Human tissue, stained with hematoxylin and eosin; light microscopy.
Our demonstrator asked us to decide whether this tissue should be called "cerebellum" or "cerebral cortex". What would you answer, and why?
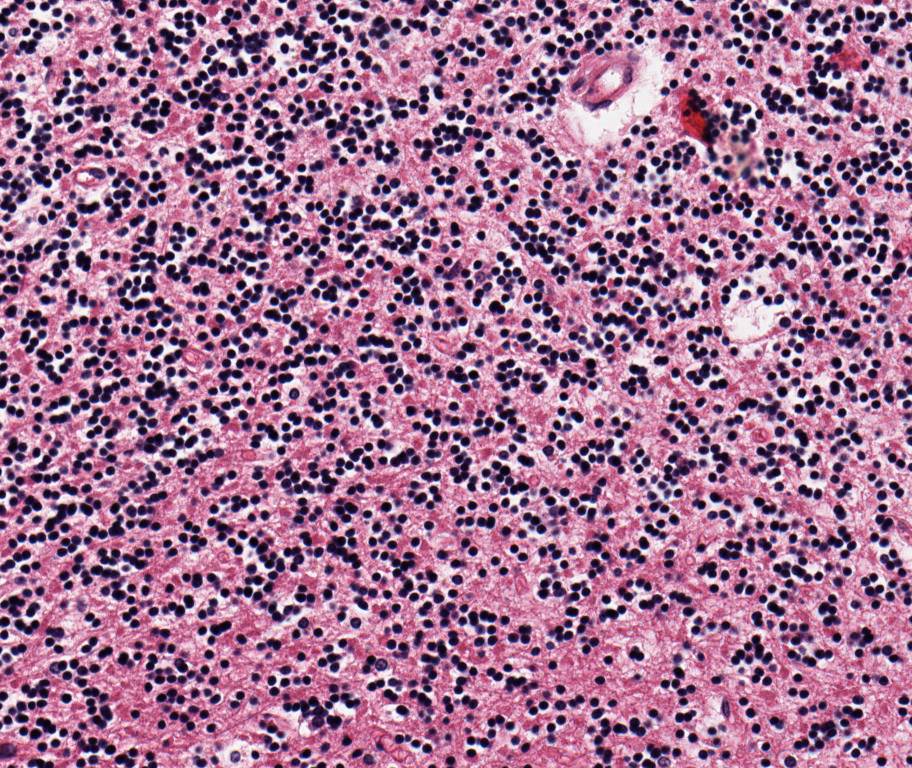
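This is cerebellum. Small, round, darkly stained nuclei with almost no visible cytoplasm are densely packed and fill the whole field evenly, with no layering or border.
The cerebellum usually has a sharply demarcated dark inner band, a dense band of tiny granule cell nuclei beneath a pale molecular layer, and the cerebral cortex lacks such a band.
The packed small nuclei here fit that granule cell band. No row or layer of large cells with abundant cytoplasm is seen.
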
